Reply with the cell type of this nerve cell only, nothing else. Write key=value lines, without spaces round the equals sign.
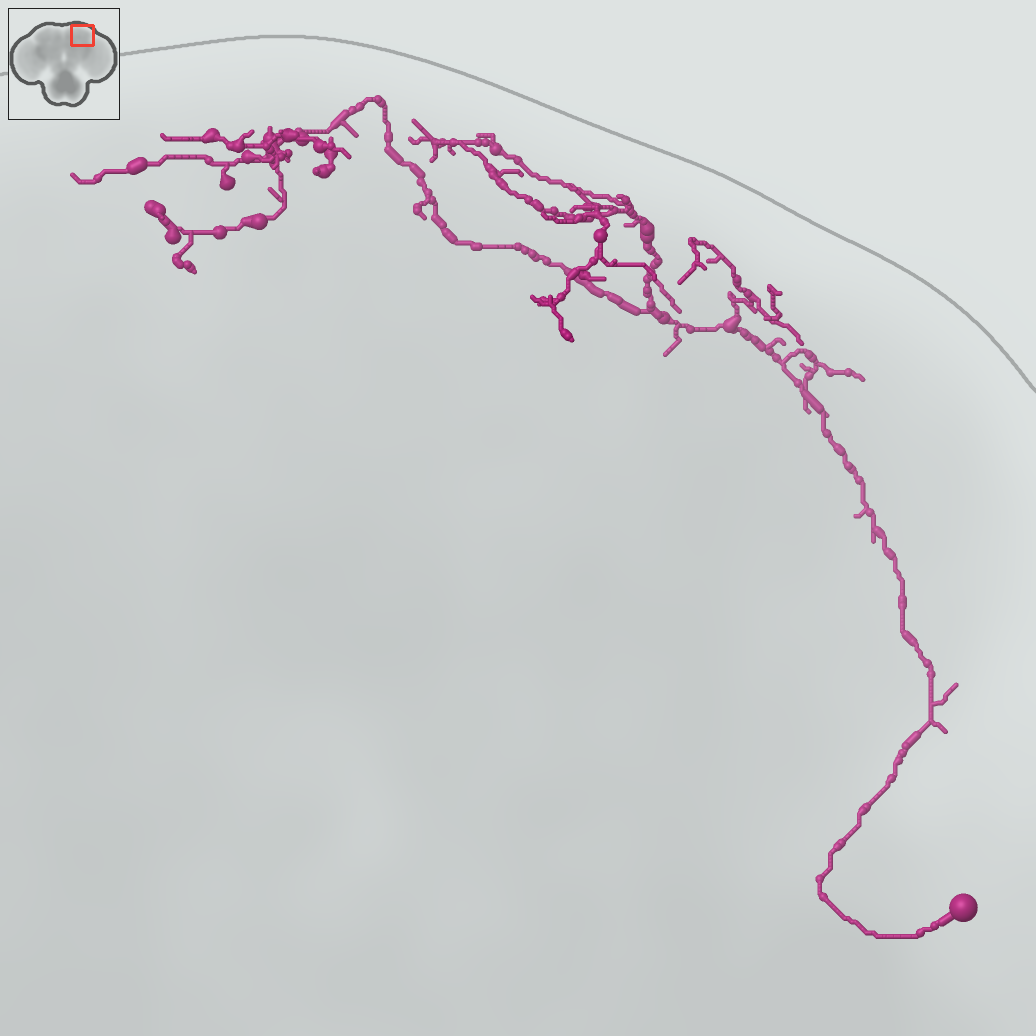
cell_type=CB1181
